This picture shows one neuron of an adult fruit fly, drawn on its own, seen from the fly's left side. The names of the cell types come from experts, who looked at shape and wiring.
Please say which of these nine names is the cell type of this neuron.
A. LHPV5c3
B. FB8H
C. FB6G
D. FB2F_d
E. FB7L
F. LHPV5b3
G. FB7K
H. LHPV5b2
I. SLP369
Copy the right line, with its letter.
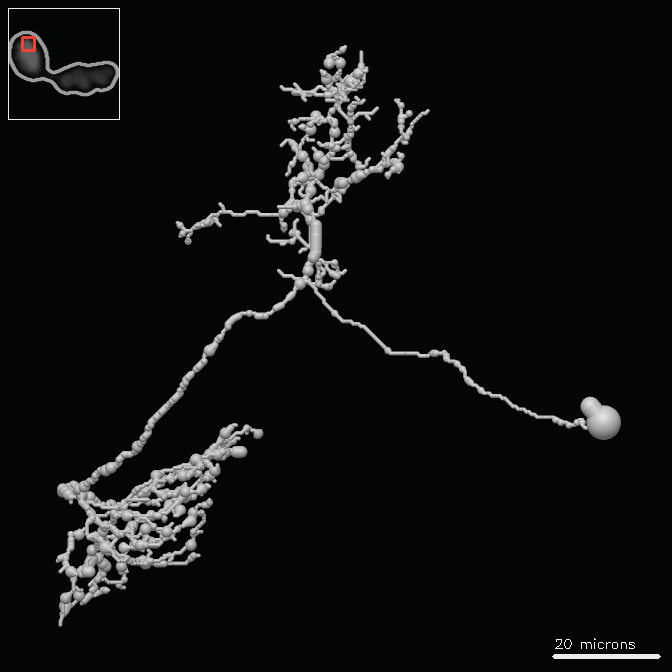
G. FB7K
